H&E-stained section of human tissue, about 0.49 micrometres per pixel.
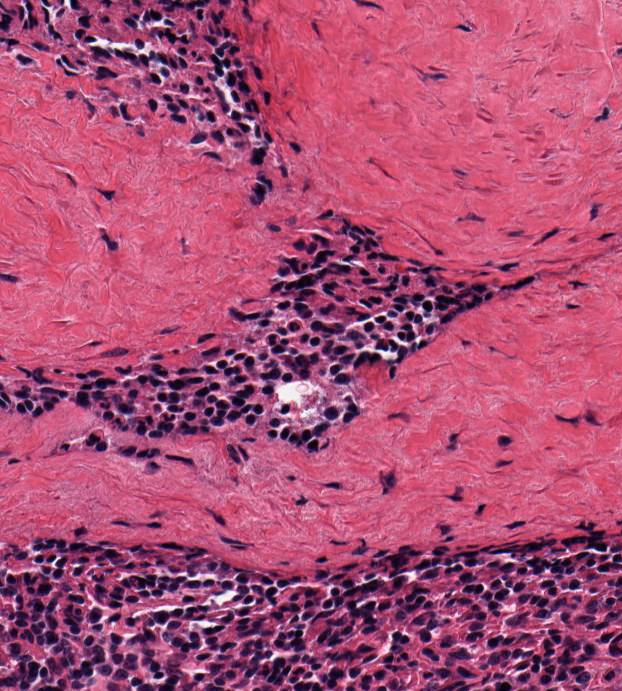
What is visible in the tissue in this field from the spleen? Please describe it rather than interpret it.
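Across the bottom of the field runs a broad band of densely packed small cells. An elongated cluster of them extends roughly horizontally through the middle, and a smaller group occupies the upper left corner. The crowded cells have round, darkly stained nuclei with scant cytoplasm.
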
